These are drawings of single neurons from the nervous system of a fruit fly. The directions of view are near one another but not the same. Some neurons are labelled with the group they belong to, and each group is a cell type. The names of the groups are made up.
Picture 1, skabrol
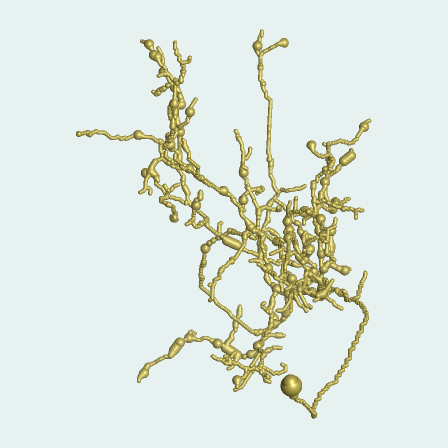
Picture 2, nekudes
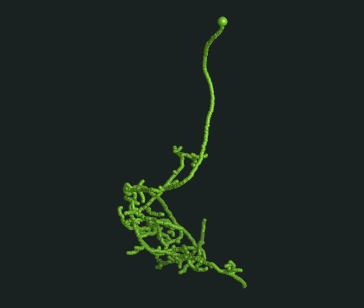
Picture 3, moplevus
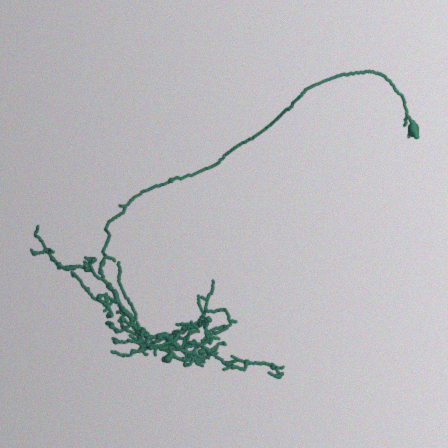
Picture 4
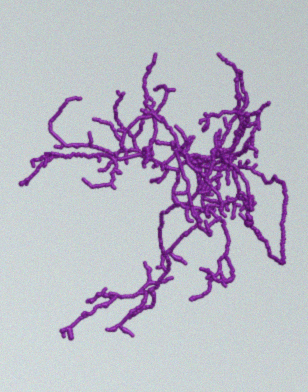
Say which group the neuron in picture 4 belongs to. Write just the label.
skabrol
